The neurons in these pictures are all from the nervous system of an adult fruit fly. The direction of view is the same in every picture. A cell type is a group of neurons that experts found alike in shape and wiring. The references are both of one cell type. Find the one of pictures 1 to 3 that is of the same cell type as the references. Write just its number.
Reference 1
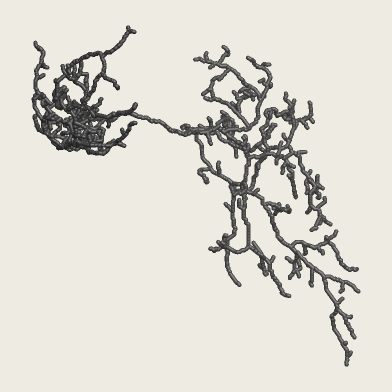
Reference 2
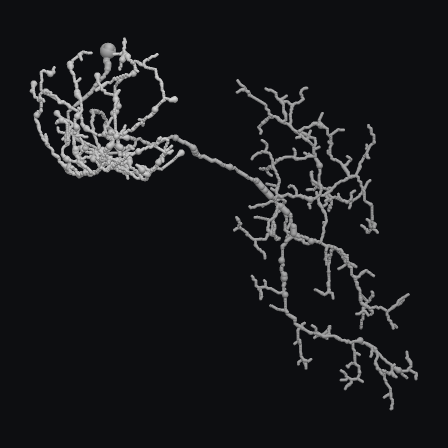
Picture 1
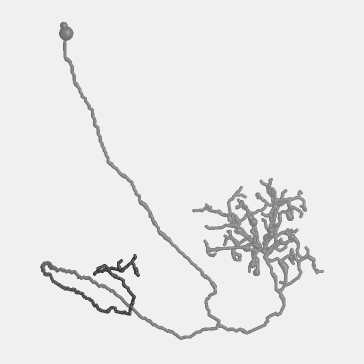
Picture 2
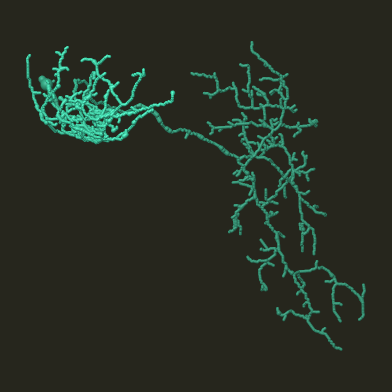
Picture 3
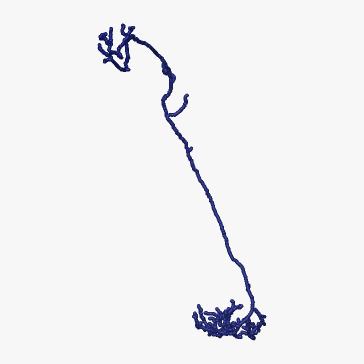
2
